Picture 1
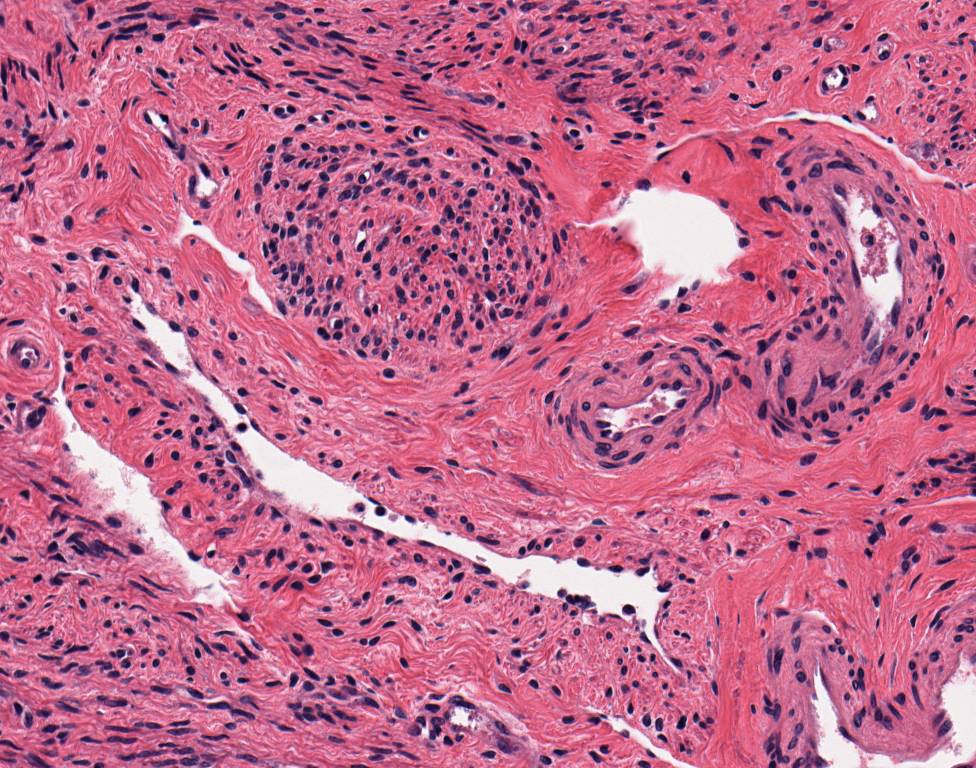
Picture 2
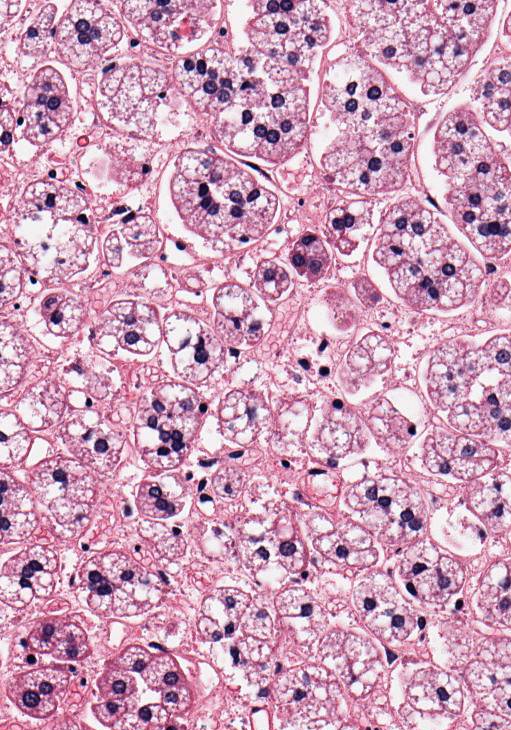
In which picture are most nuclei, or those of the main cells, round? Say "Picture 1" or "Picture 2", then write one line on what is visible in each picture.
Picture 2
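In picture 1: Most nuclei are dark, elongated and spindle-shaped, lying along the direction of the fibres.
In picture 2: The nuclei are small, round and darkly stained.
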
